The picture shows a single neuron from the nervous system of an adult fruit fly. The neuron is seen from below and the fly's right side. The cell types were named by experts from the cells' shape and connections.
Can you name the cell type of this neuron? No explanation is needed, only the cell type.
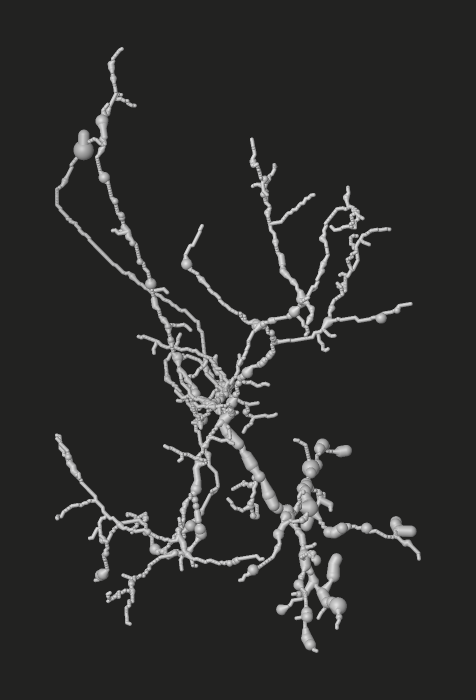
IN19A124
